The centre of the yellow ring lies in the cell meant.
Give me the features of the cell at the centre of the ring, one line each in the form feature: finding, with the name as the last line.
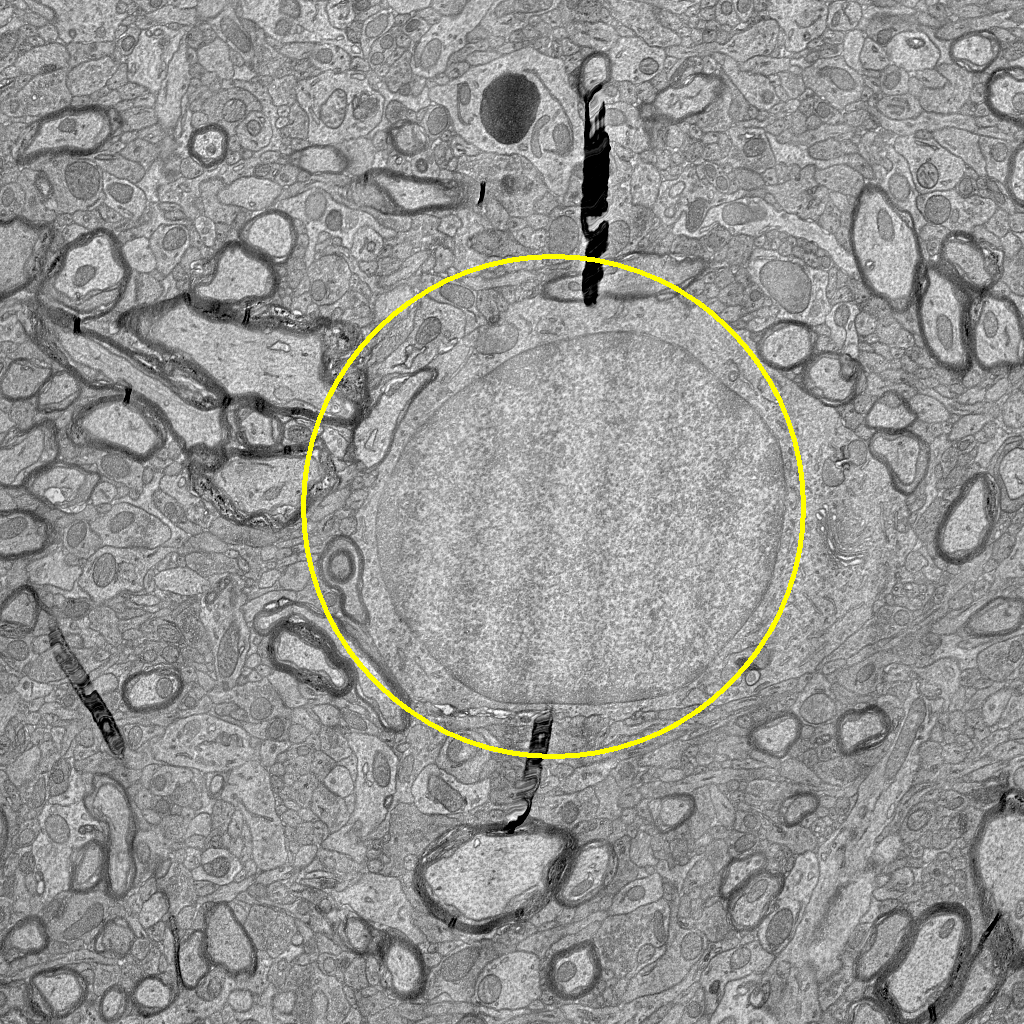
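Nucleus: large, round to slightly oval, whole outline within the ring
Nuclear envelope: smooth, no infoldings
Chromatin: finely granular, evenly spread, no large dark clumps
Nucleolus: none distinct in this plane
Cell type: oligodendrocyte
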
